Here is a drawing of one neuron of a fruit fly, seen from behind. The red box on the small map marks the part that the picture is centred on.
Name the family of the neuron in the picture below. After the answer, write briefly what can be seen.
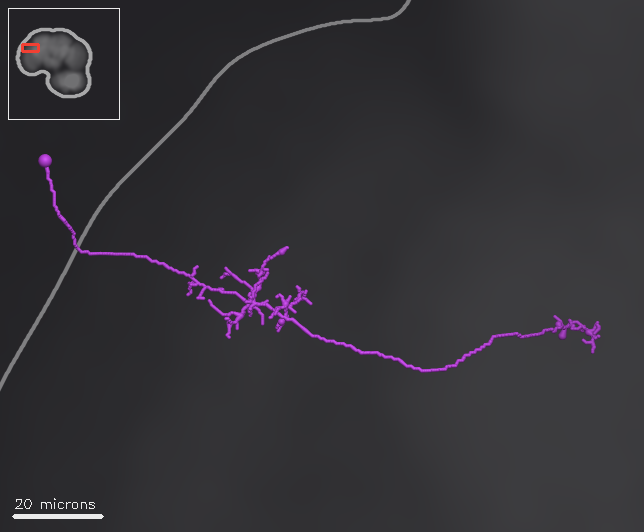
The family is Tm. Its broad class is optic-lobe intrinsic neuron. From left to right in the picture it spans about 130 microns. The picture shows dozens of branch ends.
